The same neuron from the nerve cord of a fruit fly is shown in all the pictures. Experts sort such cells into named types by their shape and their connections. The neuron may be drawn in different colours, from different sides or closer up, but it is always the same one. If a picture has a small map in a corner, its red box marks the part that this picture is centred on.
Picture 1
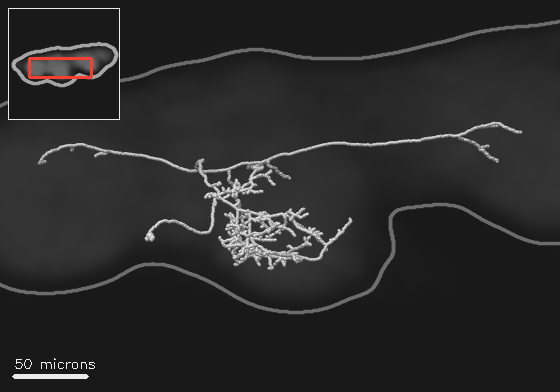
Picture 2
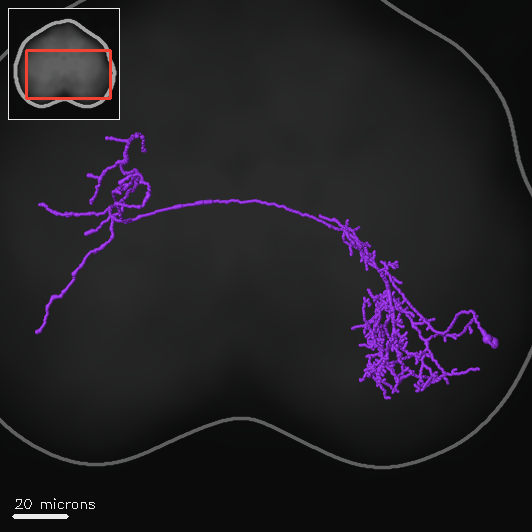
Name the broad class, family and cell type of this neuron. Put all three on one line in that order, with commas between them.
nerve-cord intrinsic neuron, hemilineage 08B, IN08B054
